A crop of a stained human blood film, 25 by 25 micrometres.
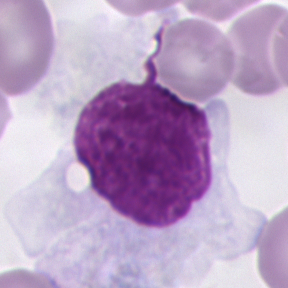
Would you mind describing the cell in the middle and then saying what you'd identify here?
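So, the cytoplasm here is abundant, forming a wide rim around the nucleus, and its colour is a pale grey-blue. There's one round, clear vacuole sitting against the lower left edge of the nucleus. And from the top of the nucleus, a thin twisted thread runs upward. I'd call this a hairy cell.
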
